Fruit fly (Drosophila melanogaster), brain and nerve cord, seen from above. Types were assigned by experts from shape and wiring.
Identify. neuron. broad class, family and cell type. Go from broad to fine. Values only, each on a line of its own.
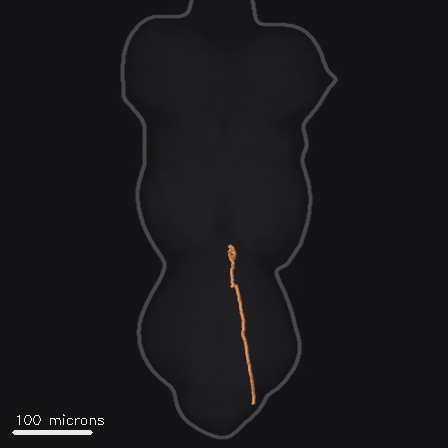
sensory neuron entering the nerve cord
class mechanosensory proprioceptive
SNpp60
